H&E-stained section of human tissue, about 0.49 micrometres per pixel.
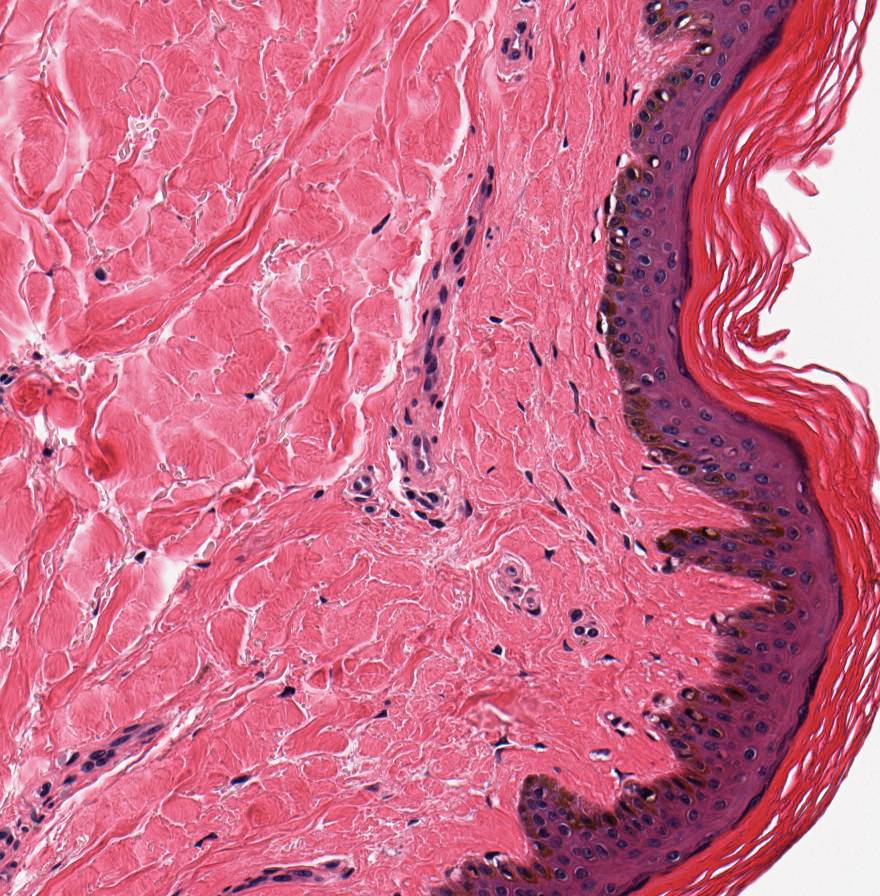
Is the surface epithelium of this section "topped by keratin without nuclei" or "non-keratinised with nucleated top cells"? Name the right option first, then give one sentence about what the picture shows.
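Topped by keratin without nuclei. The epithelium is capped by a thick, bright eosinophilic, layered keratin coat without nuclei.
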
